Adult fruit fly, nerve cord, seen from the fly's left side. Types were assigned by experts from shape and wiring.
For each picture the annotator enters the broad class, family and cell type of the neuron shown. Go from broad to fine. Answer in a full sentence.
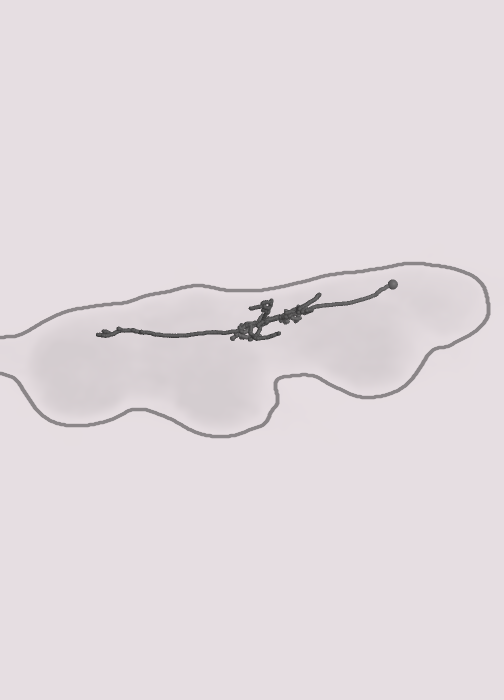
A nerve-cord intrinsic neuron of hemilineage 06A, type IN06A104.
